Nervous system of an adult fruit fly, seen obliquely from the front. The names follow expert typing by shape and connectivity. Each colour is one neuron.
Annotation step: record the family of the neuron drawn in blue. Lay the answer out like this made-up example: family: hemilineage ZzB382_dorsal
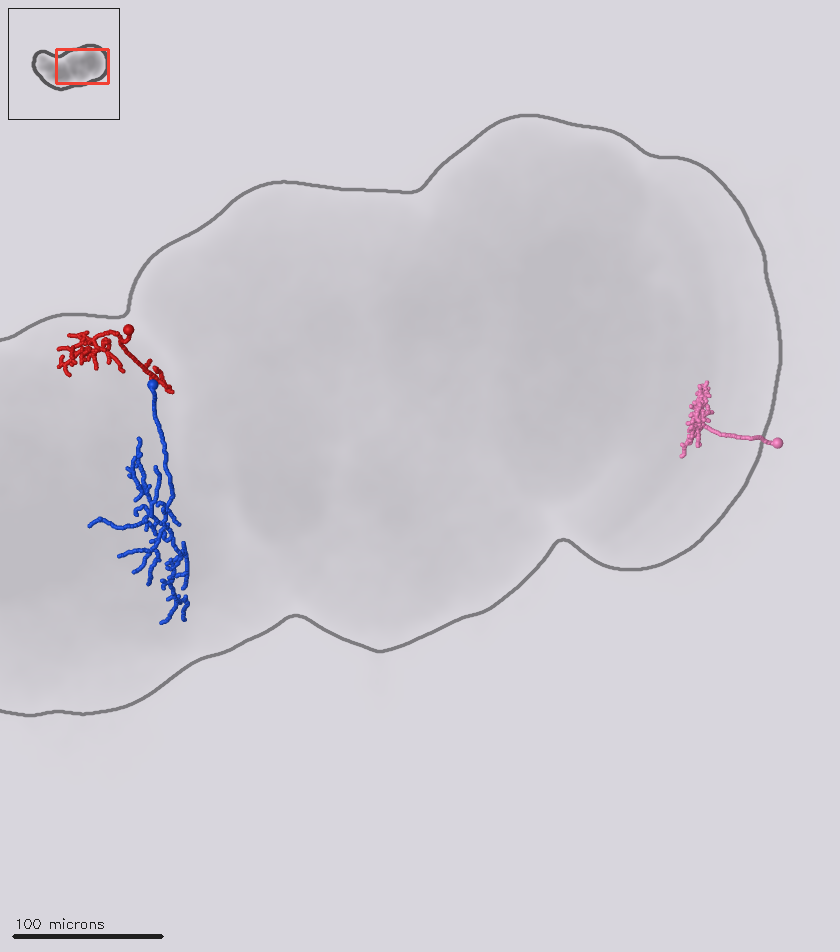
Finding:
family: Cm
